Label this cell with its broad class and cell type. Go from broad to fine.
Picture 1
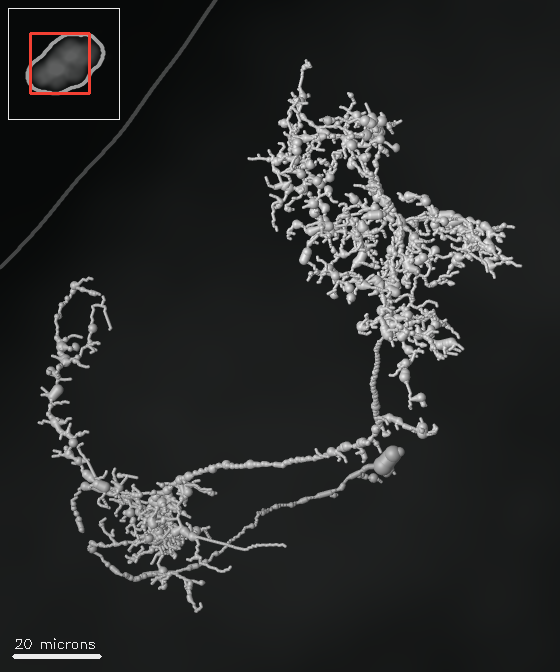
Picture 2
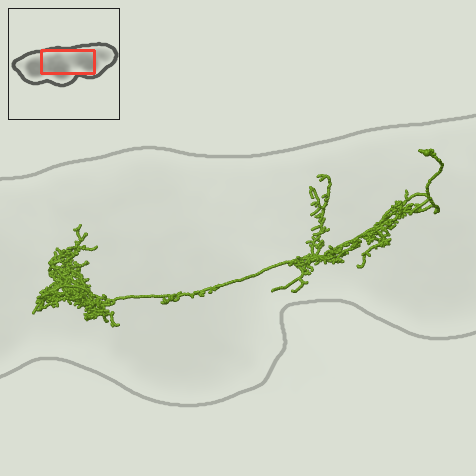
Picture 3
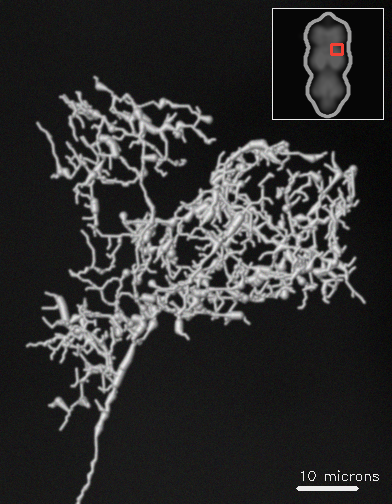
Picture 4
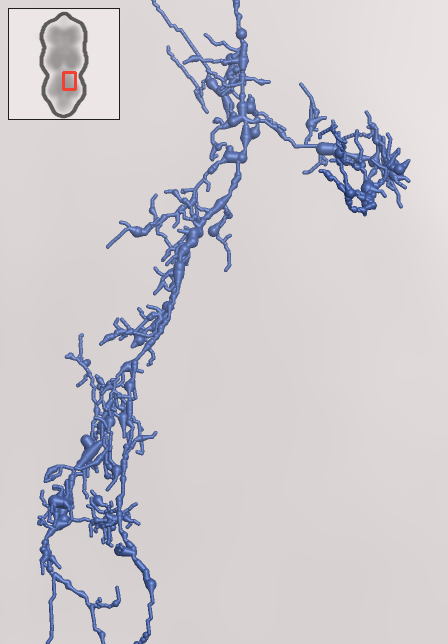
nerve-cord intrinsic neuron; INXXX201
